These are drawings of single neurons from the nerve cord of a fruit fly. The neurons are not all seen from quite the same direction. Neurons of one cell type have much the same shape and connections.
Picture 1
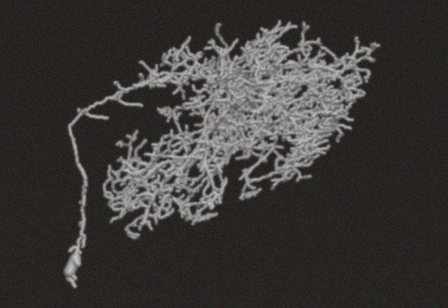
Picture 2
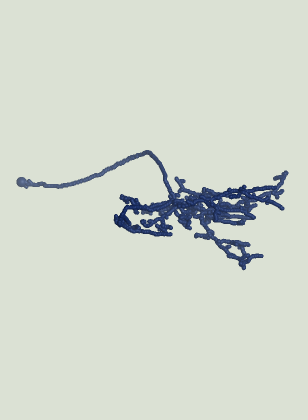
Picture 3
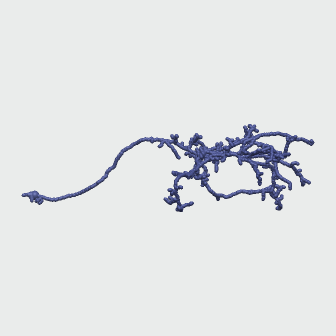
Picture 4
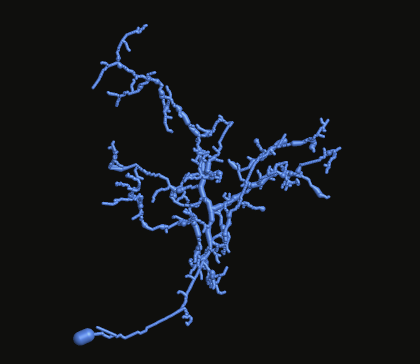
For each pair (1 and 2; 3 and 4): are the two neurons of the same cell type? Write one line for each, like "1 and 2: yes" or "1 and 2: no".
1 and 2: no
3 and 4: no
